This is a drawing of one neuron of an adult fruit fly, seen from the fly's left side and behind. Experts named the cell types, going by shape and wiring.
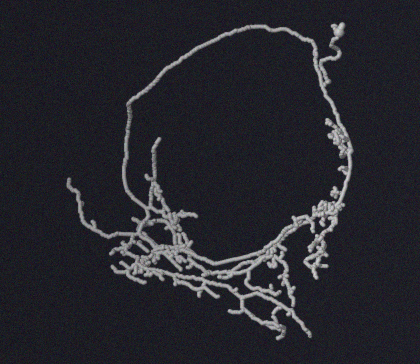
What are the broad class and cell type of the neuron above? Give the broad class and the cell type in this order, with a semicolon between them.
central-brain intrinsic neuron; PS291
